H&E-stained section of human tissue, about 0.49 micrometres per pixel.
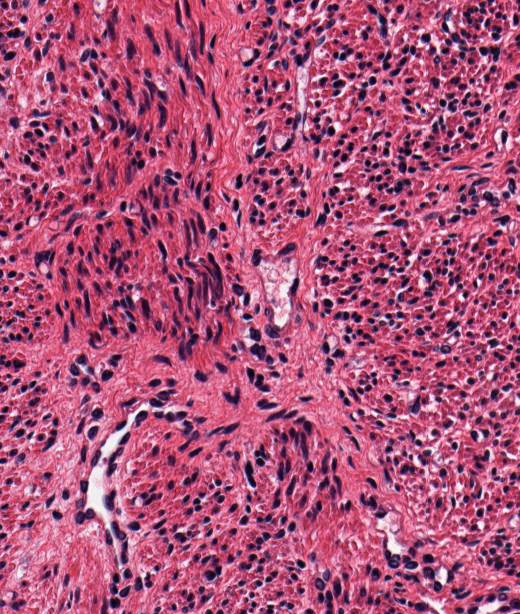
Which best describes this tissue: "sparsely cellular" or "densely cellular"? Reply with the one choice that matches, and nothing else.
Densely cellular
